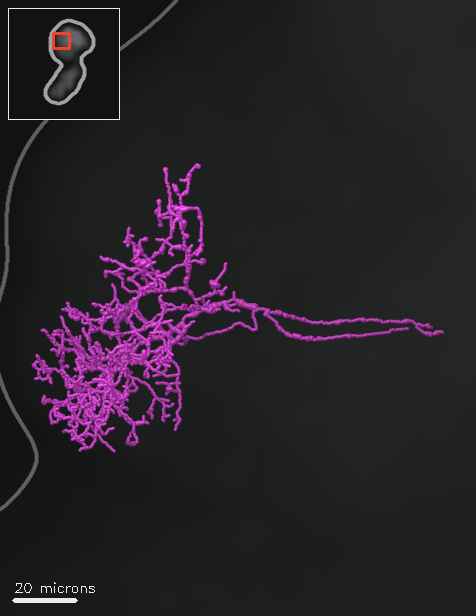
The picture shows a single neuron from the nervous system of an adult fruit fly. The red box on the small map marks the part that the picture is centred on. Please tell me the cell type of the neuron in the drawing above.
LHAD1h1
